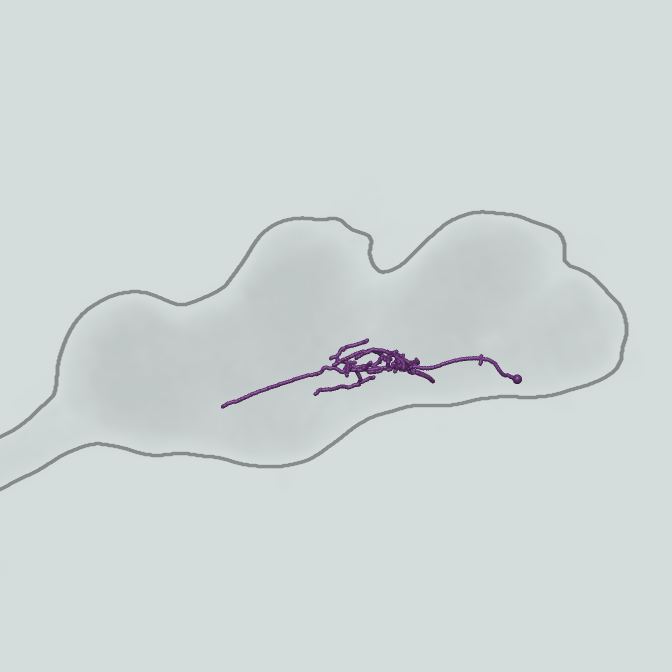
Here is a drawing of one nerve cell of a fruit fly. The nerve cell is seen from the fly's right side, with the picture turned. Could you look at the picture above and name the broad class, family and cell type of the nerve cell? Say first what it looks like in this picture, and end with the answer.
Its cell body lies on the right of the picture. As drawn here it is more than twice as wide as it is tall. Its broad class is nerve-cord intrinsic neuron. The family is hemilineage 06A. It is of cell type IN06A107.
